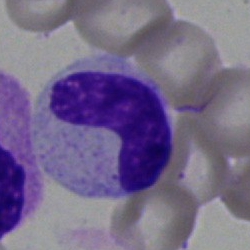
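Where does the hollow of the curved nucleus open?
Toward the lower left of the cell.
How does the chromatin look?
Dense and dark purple, with only a few small paler spots.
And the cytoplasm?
Plentiful and pale greyish-blue.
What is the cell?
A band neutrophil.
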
